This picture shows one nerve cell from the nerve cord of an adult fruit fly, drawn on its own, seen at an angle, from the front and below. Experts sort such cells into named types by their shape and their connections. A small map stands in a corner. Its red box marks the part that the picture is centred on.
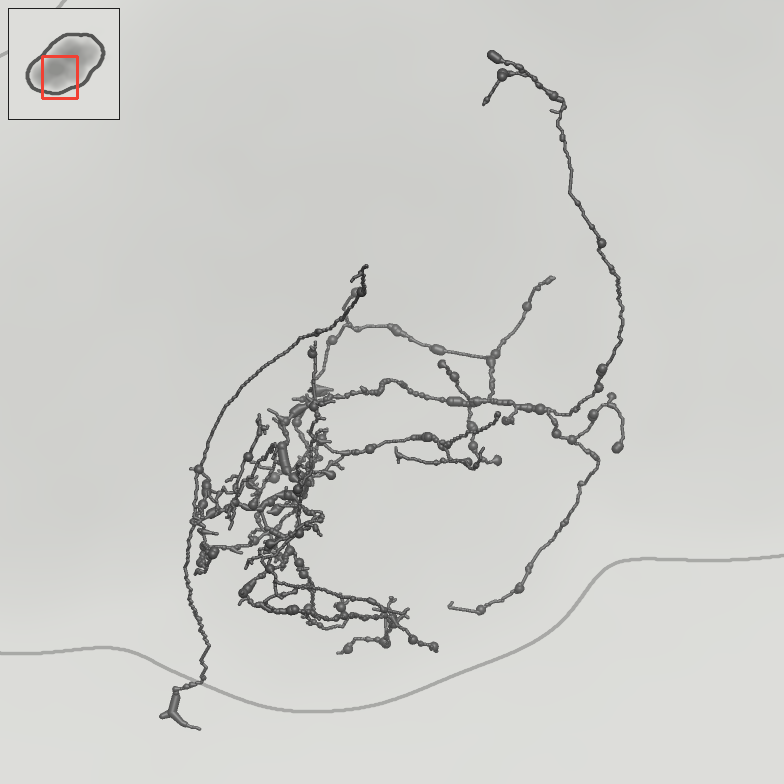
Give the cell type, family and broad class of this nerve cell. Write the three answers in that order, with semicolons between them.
SNch10; class chemosensory; sensory neuron entering the nerve cord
